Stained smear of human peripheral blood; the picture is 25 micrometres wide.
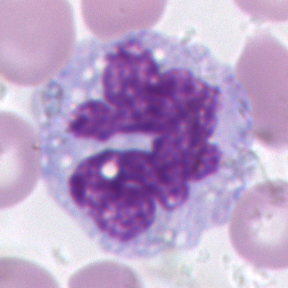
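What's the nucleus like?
Several bulky, joined masses filling the centre of the cell, with dark purple, patchy chromatin and paler streaks between denser clumps.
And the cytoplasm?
A broad pale grey-blue rim all around the nucleus, with many small clear vacuoles scattered through it.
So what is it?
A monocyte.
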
